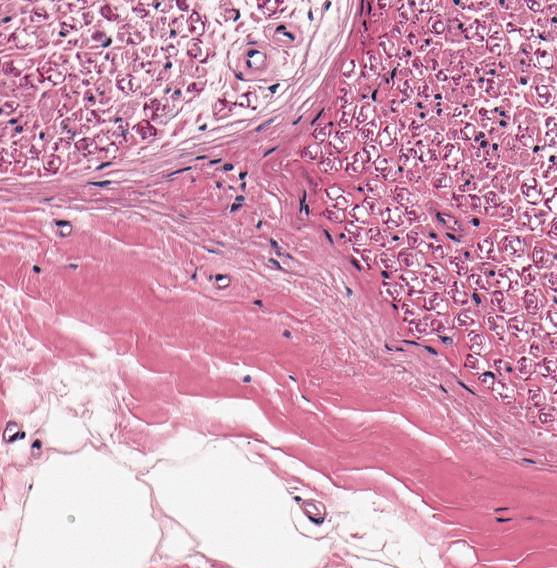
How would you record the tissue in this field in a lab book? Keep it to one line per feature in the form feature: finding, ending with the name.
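Bundles: two rounded ones, upper left and right, a band of connective tissue between
Fibres: mostly cut across, small pink central core in a pale clear ring
Sheath: thin, layered, around each bundle, flattened elongated nuclei
Corner: large empty-looking fat cells, lower left
Name: tibial nerve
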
